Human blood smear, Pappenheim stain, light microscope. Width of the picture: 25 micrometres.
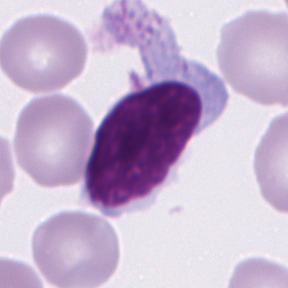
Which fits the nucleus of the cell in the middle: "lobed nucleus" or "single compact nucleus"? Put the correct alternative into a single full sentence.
The nucleus of this cell is one compact round, oval or kidney-shaped mass.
